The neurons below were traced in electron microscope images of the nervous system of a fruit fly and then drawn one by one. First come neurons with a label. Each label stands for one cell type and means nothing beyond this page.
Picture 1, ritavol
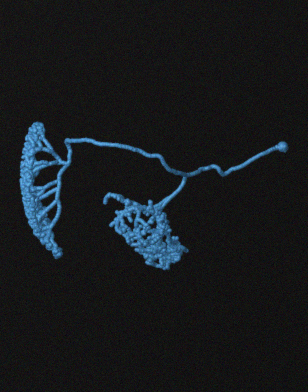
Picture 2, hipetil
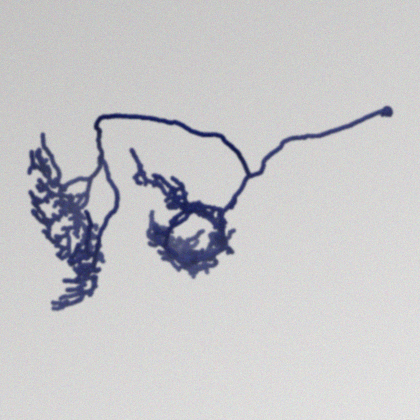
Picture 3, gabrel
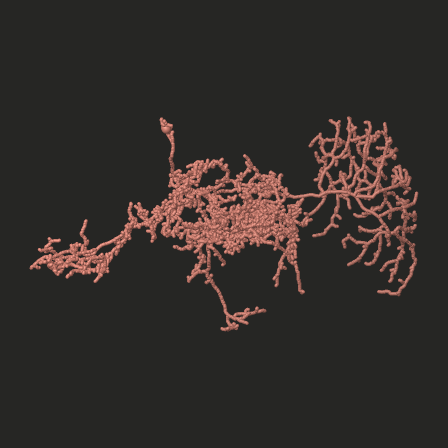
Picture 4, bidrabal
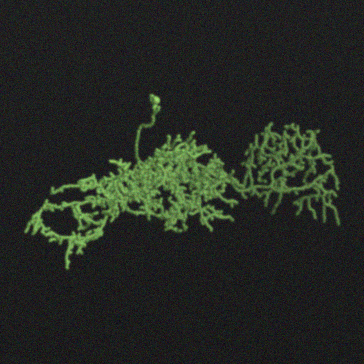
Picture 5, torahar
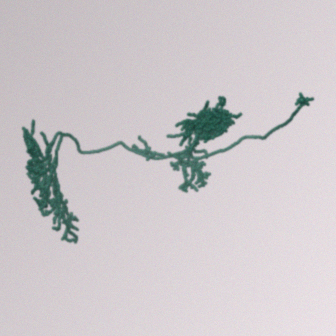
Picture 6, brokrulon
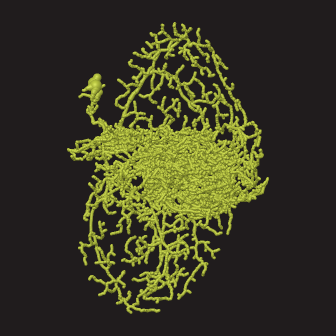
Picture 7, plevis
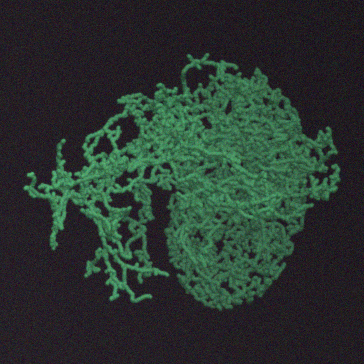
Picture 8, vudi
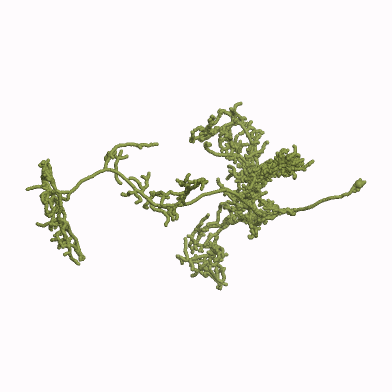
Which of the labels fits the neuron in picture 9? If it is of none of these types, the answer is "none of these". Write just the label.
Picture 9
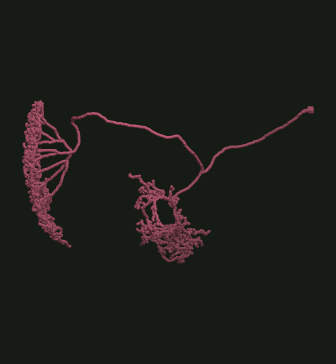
ritavol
